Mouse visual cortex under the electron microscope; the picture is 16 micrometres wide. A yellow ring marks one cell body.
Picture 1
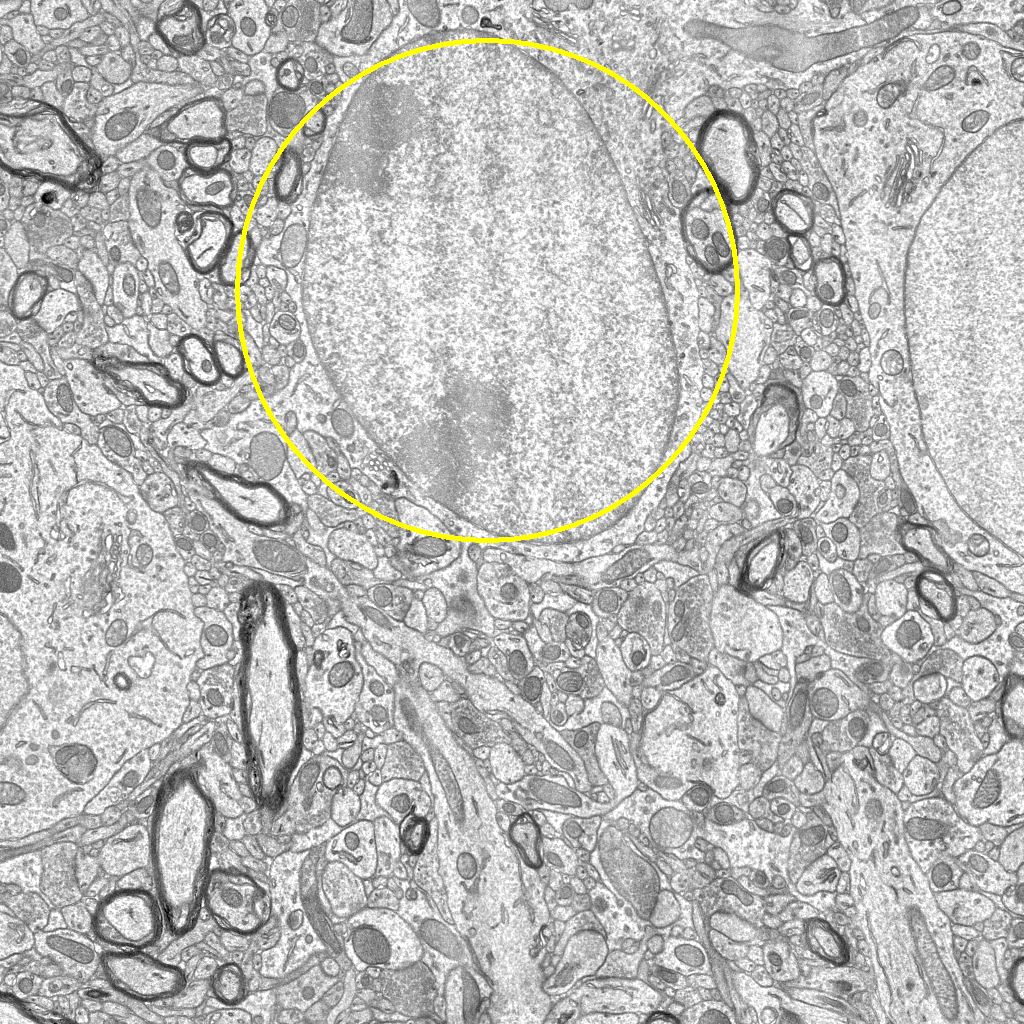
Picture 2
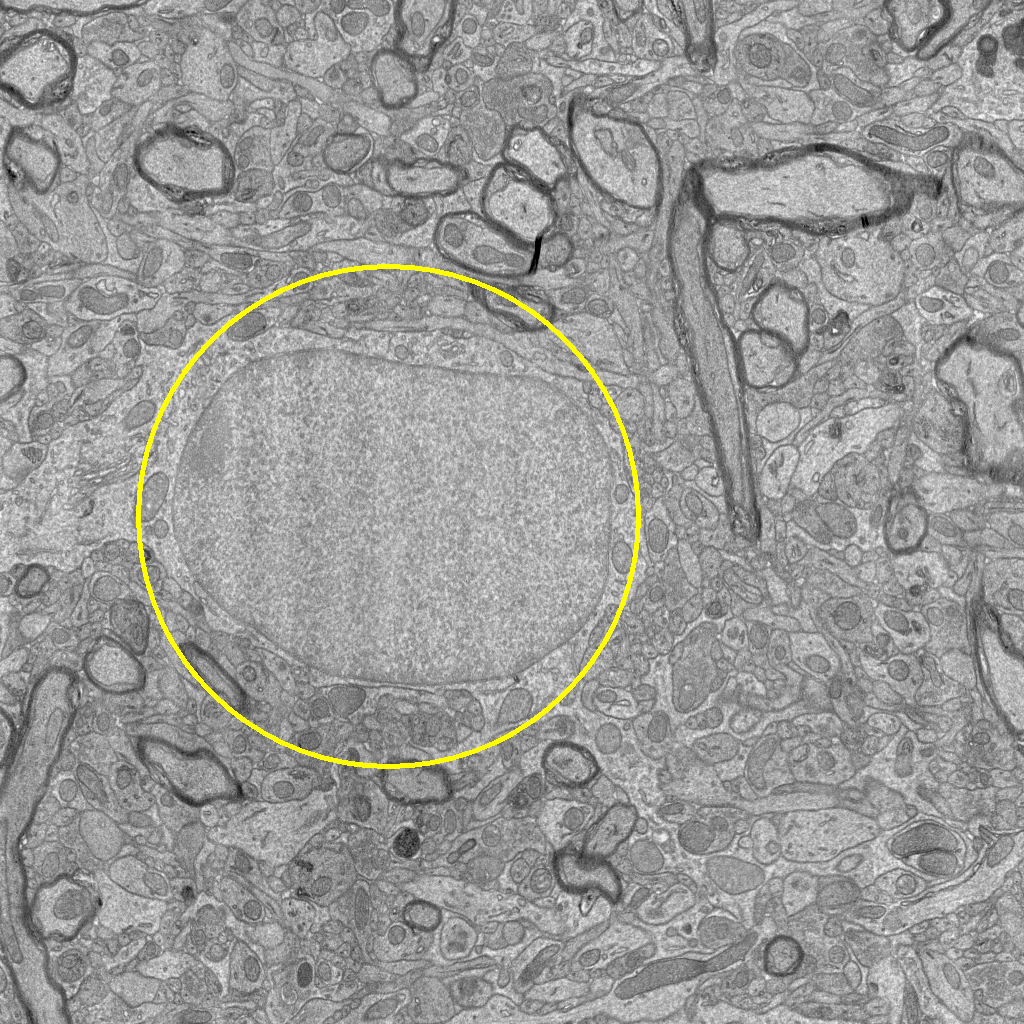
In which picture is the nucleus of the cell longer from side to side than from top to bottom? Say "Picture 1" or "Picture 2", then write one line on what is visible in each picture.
Picture 2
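Picture 1: The whole nucleus shows as a large oval whose long axis runs roughly top to bottom.
Picture 2: The nucleus is a large oval, longer from left to right, and shows whole within the picture.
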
